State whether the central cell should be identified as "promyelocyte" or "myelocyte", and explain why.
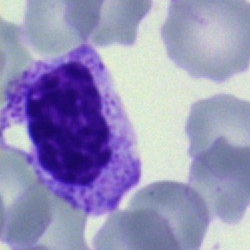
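This is a myelocyte.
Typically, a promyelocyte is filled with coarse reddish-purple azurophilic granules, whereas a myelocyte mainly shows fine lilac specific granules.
The granules scattered throughout this cytoplasm are fine and purple, not coarse. The cytoplasm is pale lilac, widest to the right of the nucleus; the chromatin is dark purple and coarsely clumped, and the outline is irregular and angular.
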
